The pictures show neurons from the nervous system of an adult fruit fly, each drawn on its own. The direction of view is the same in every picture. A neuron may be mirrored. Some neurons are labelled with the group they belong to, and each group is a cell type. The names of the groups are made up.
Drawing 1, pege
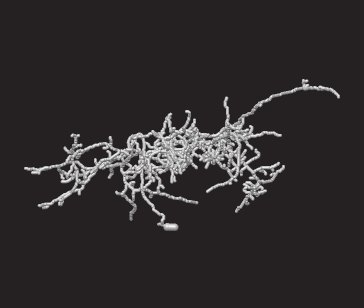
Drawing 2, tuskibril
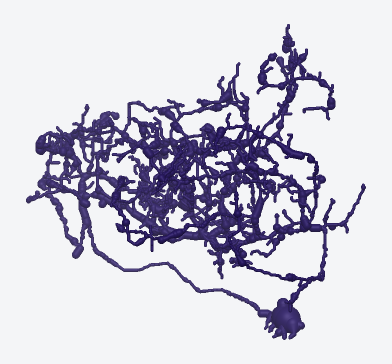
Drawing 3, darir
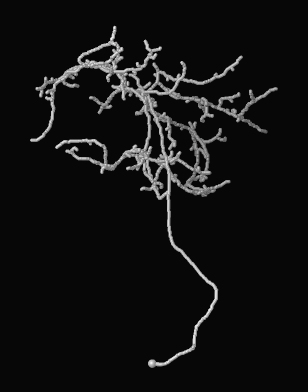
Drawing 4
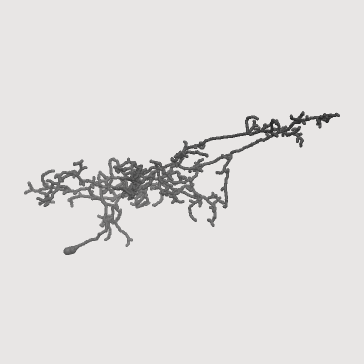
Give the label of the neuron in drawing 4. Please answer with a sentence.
It belongs to pege.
